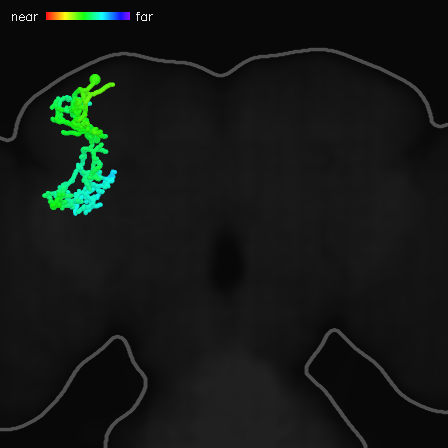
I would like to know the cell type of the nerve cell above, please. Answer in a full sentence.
The cell type is CB3218.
